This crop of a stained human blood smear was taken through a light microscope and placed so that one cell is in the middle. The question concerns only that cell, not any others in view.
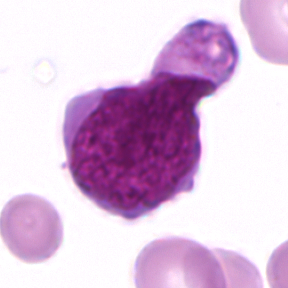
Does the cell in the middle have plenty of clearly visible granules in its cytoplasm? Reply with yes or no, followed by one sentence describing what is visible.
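No. No granules are visible in the cytoplasmic rim.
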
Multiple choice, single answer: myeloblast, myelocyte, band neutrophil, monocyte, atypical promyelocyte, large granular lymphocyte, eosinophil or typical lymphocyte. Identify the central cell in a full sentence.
Looking at the middle of the crop, the cell there is an atypical promyelocyte.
